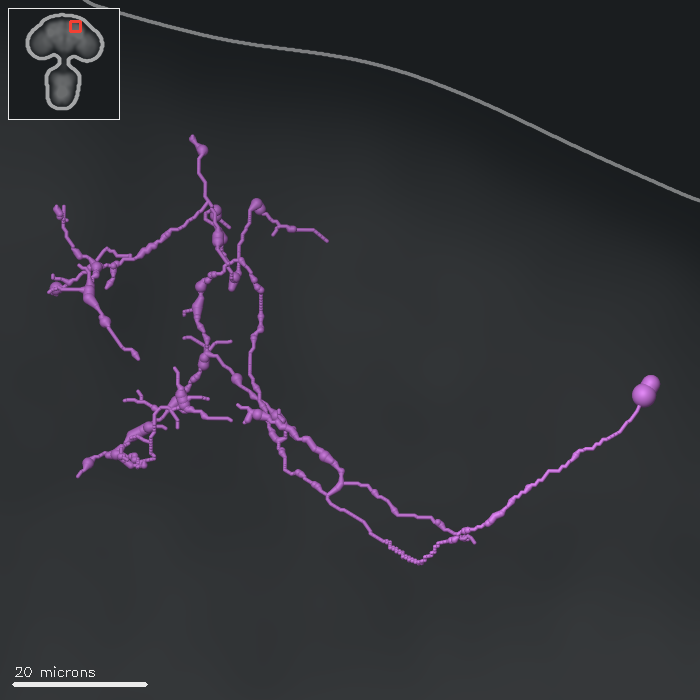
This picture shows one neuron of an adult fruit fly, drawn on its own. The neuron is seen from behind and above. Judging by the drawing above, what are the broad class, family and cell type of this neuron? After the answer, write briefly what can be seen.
It is a central-brain intrinsic neuron. The family is hemilineage SLPad1_posterior. The cell type is CB1220. Its cell body lies on the right of the picture. From left to right in the picture it spans about 90 microns. The picture shows dozens of branch ends.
